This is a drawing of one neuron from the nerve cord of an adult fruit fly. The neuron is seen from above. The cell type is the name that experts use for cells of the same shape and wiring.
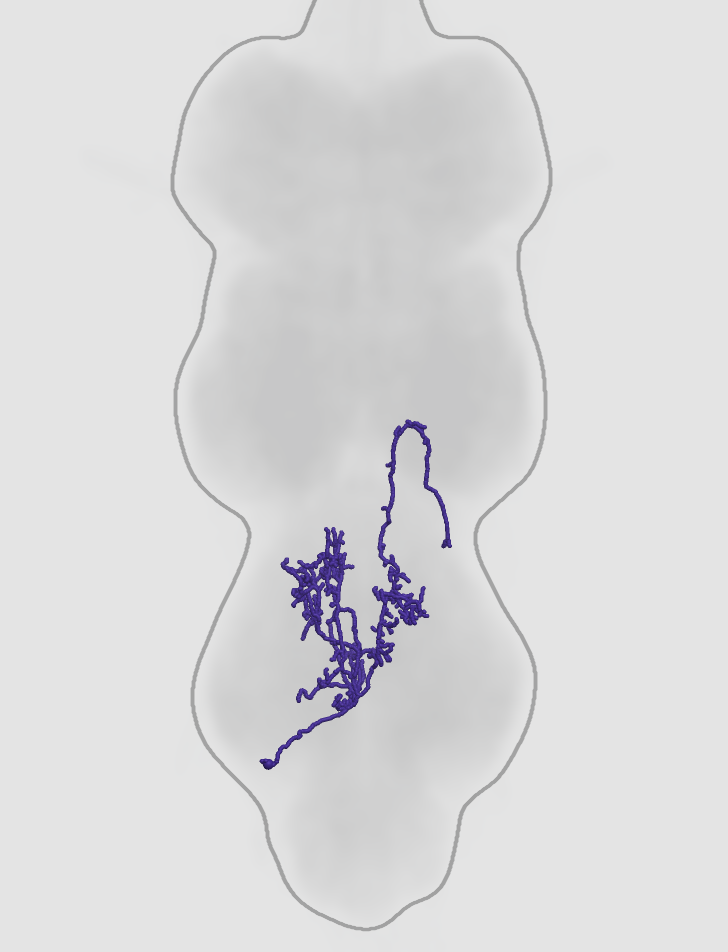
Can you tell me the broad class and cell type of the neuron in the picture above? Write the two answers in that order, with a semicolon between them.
nerve-cord intrinsic neuron; INXXX276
